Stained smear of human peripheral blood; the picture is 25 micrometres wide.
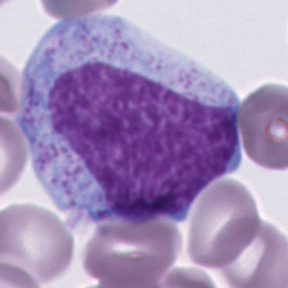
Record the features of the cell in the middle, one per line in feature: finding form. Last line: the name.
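Position: nucleus off-centre to the lower right, nearly touching the cell edge there
Nucleus: a single mass, no lobes, about 17 by 13 micrometres
Cytoplasm: widest band on the upper-left side of the nucleus
Granules: fine, reddish-purple, scattered throughout the cytoplasm
Settling on: promyelocyte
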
